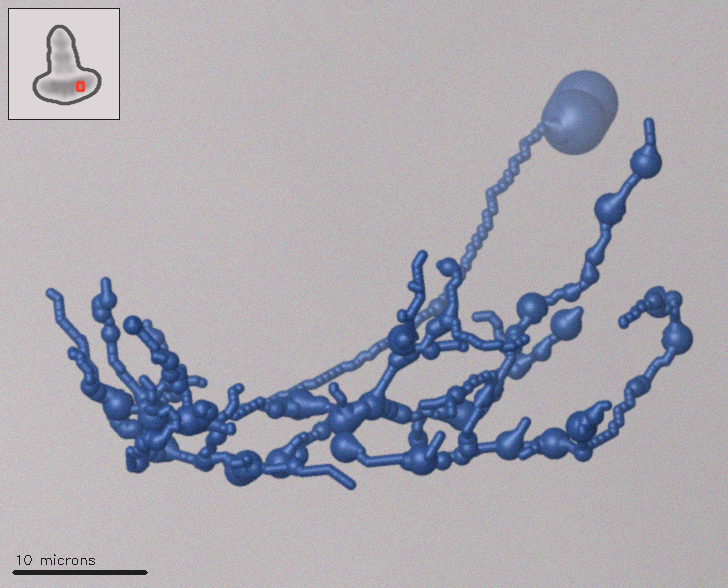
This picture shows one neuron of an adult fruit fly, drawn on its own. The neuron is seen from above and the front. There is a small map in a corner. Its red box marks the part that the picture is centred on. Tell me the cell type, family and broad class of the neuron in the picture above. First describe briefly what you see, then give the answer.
By the scale bar it is about 50 microns wide in this view. In this view it is wider than it is tall. Its cell type is Li27. The family is Li. Its broad class is optic-lobe intrinsic neuron.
